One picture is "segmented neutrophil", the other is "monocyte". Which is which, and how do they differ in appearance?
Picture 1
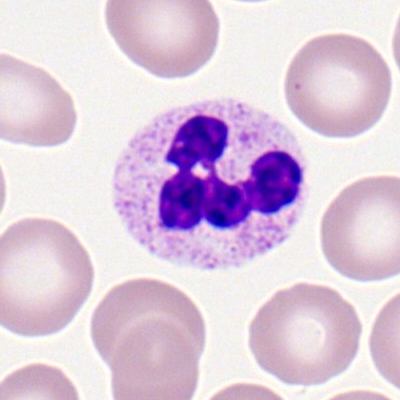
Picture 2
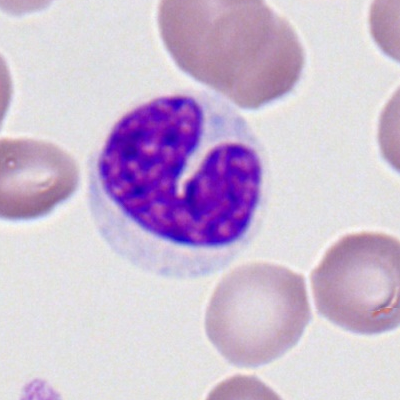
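Picture 1 shows the segmented neutrophil; picture 2 shows the monocyte. Point one, the nucleus: in picture 1 it is split into several separate lobes joined by narrow links, while in picture 2 a single nucleus fills most of the cell and has a narrow cleft cutting in from its upper edge, giving it a kidney shape.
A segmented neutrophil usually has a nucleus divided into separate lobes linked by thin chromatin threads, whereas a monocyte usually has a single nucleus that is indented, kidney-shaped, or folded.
Point two, the colour of the cytoplasm: pale pinkish-lilac in picture 1, pale blue-grey in picture 2, where it forms a rim around the nucleus.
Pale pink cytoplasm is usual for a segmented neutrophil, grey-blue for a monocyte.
Point three, granules: picture 1 is dotted with fine, small pinkish-purple granules, while picture 2 shows no distinct coloured granules. Point four, the chromatin: dense, dark purple and coarsely clumped in picture 1; dark purple and coarsely clumped in picture 2 as well, but with paler gaps between the clumps. Point five, what remains: both cells have a round, smooth outline, and no vacuoles are seen in the cytoplasm of picture 1.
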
